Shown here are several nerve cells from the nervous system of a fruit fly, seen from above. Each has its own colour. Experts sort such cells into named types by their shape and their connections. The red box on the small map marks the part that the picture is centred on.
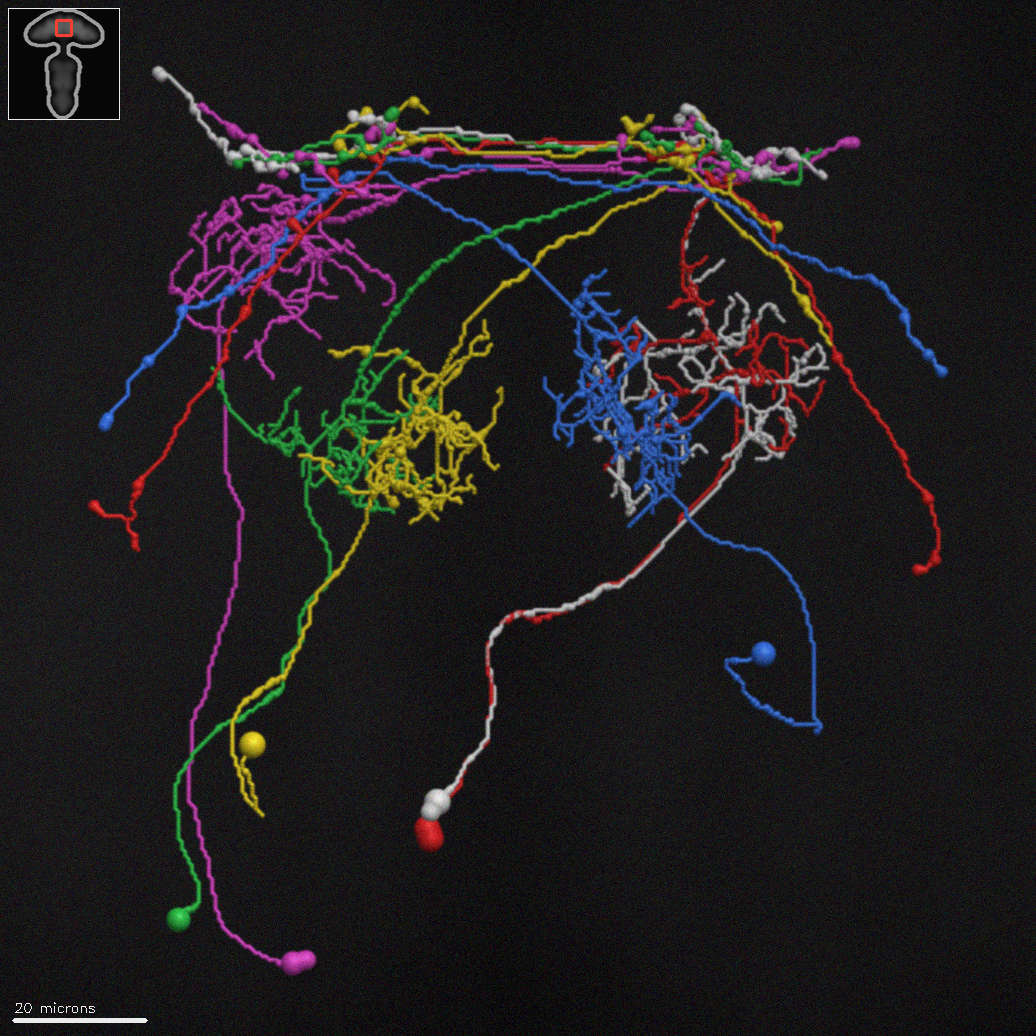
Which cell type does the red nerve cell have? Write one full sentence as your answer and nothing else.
The cell type given to this nerve cell is FS1B_b.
